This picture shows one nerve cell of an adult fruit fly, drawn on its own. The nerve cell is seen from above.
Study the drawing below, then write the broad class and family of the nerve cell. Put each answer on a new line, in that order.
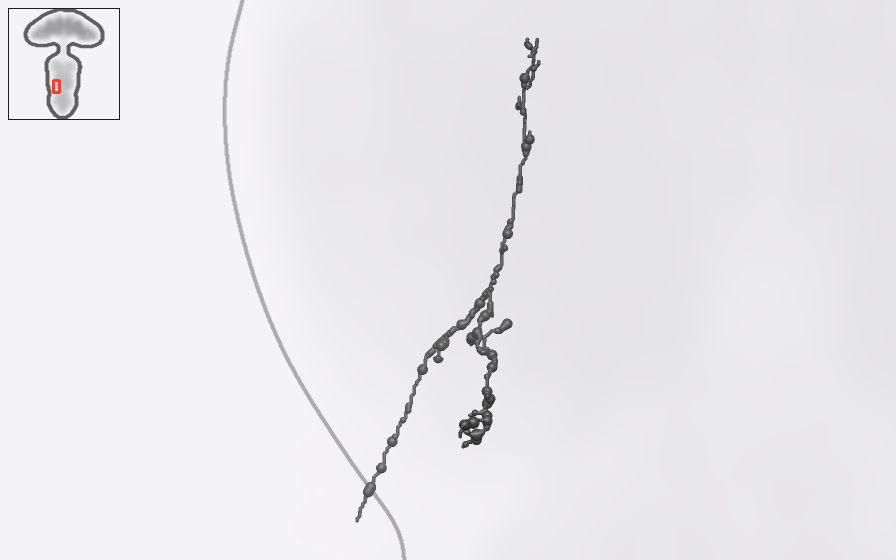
sensory neuron entering the nerve cord
class mechanosensory proprioceptive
